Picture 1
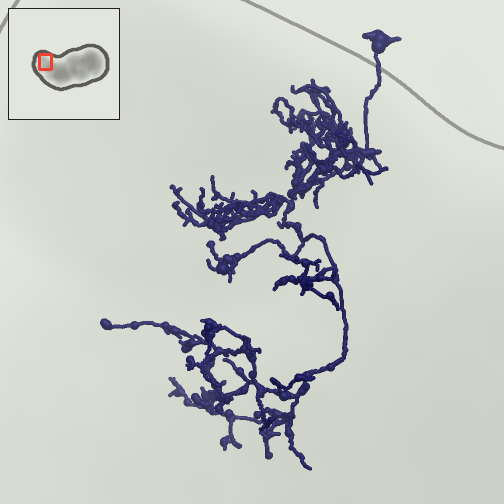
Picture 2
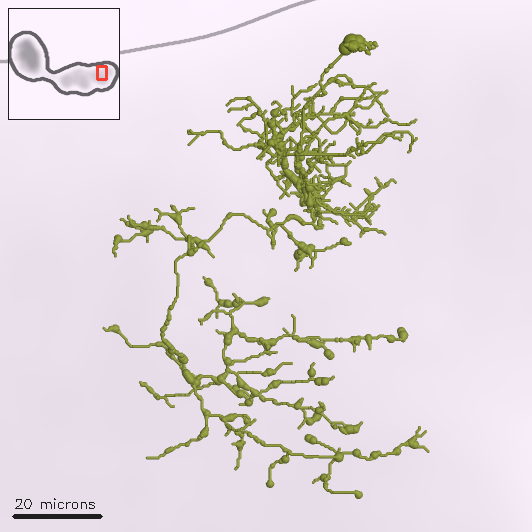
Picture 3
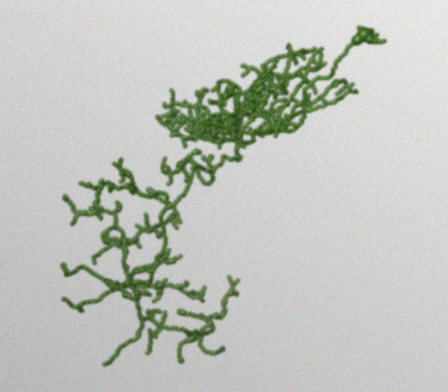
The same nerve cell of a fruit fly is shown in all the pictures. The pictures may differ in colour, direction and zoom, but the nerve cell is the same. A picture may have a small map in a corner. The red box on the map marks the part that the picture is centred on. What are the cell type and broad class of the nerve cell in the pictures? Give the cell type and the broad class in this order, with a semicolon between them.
INXXX396; nerve-cord intrinsic neuron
